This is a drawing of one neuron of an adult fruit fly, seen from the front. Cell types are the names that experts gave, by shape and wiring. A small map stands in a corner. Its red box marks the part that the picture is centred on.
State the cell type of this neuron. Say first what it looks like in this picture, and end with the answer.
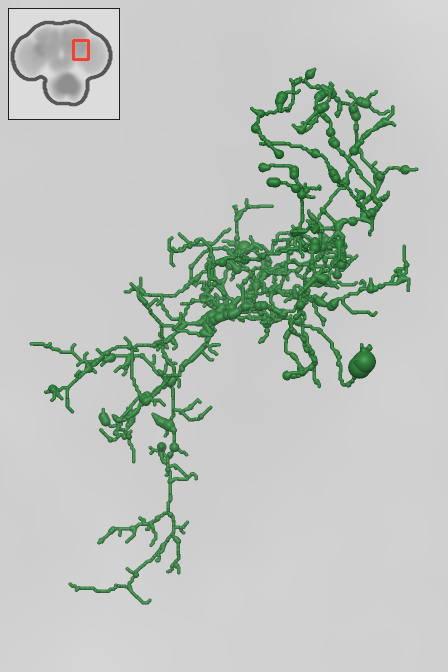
More than a hundred branch ends can be seen. In this view it is taller than it is wide. Its broad class is central-brain intrinsic neuron. The cell type is AVLP405.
